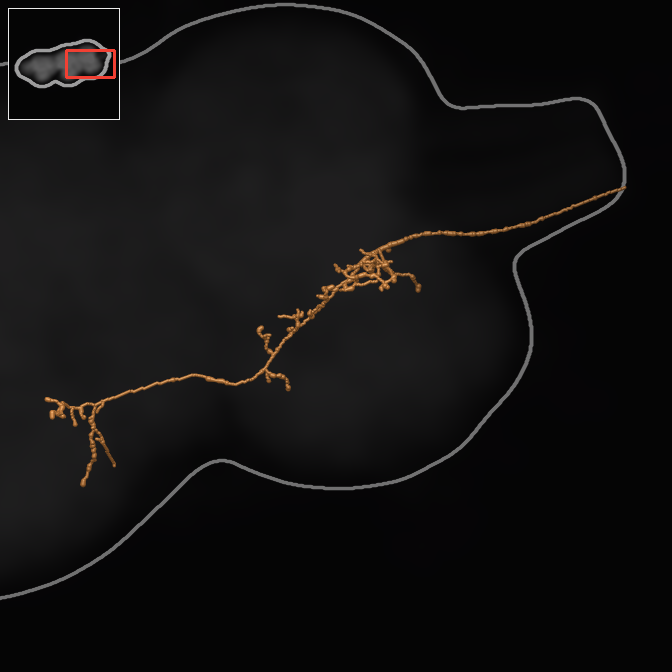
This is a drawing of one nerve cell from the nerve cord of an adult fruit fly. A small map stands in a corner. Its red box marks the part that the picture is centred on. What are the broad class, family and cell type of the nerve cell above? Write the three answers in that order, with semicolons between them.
descending neuron; hemilineage MD3; DNge101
